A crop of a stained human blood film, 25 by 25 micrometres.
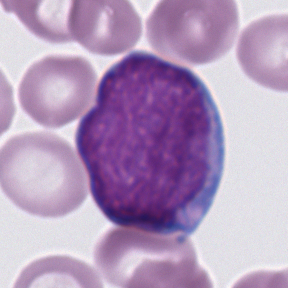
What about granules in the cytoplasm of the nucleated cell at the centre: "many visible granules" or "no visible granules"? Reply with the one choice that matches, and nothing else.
No visible granules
